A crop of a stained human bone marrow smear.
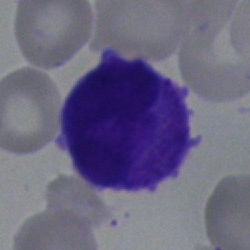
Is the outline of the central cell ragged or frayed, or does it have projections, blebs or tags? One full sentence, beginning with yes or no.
Yes, projections, blebs or tags, or a frayed edge, mark the outline of the cell.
